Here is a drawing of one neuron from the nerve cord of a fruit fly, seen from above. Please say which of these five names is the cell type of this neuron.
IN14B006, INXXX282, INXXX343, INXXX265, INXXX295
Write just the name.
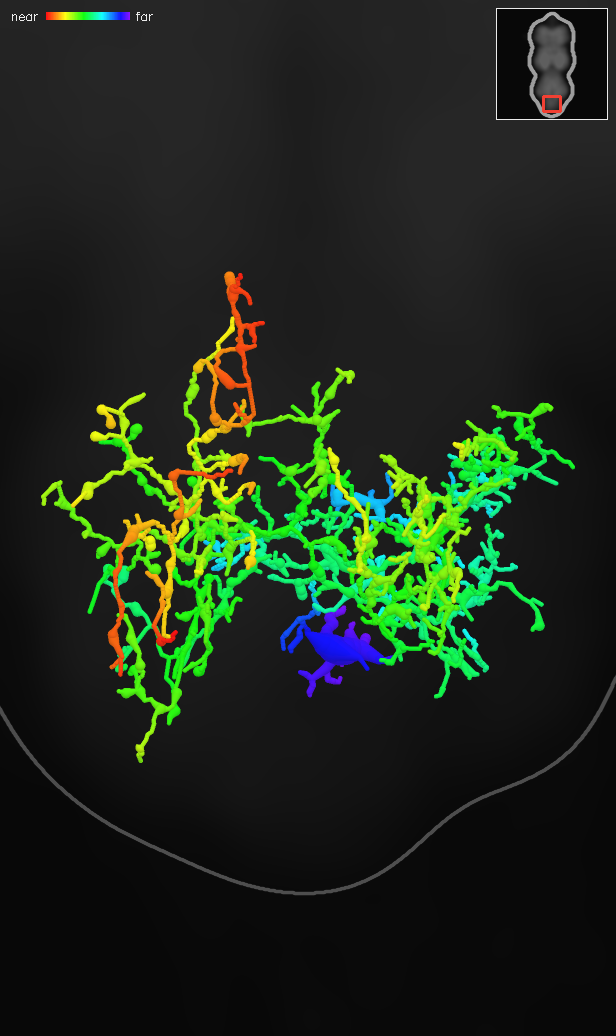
INXXX282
